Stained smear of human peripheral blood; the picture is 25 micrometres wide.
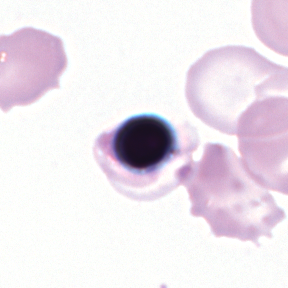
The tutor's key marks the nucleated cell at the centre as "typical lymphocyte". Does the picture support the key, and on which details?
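Chromatin: uniformly dense and almost black, with no visible pattern; no nucleolus. Cytoplasm: pale pink like the nearby red cells, with no granules. Border: a thin bluish rim of refraction outlines the nucleus.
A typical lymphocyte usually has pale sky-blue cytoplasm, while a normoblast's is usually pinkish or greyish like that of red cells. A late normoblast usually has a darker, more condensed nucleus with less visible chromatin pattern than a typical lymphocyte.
Both points favour normoblast and weigh against typical lymphocyte here. Result: a normoblast, not a typical lymphocyte.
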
